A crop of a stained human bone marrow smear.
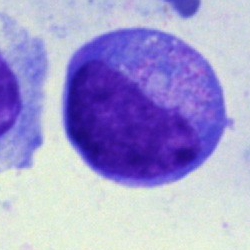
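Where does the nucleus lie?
Off-centre, filling the lower-left part of the cell, with a fairly straight edge facing the cytoplasm.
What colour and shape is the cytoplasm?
Blue, forming a crescent on the upper-right side, with scattered small pinkish-red granules.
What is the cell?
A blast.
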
